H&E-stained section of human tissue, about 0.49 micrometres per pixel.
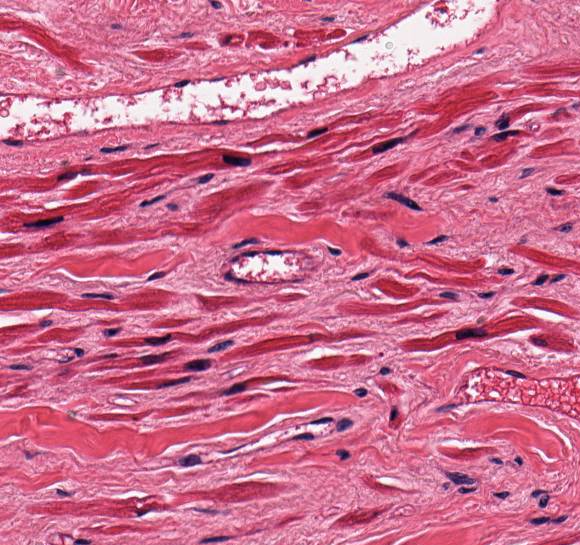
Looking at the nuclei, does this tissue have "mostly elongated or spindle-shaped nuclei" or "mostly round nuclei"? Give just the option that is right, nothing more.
Mostly elongated or spindle-shaped nuclei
